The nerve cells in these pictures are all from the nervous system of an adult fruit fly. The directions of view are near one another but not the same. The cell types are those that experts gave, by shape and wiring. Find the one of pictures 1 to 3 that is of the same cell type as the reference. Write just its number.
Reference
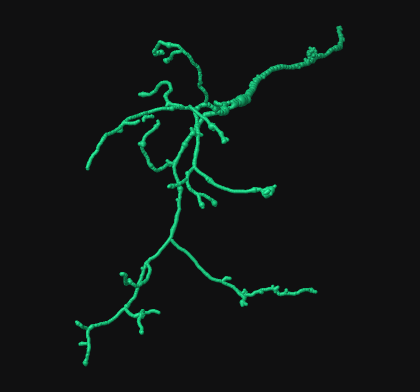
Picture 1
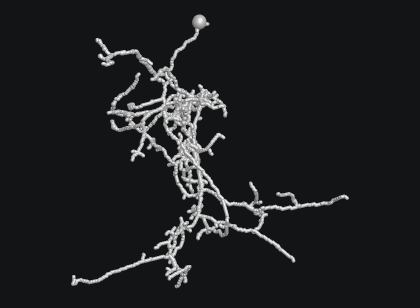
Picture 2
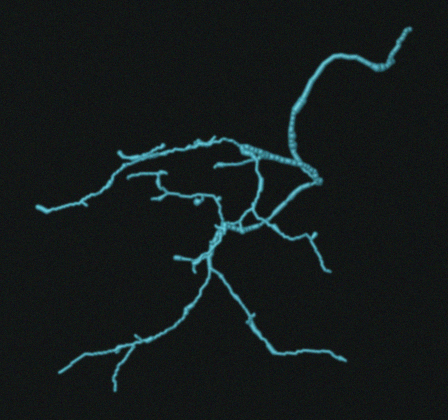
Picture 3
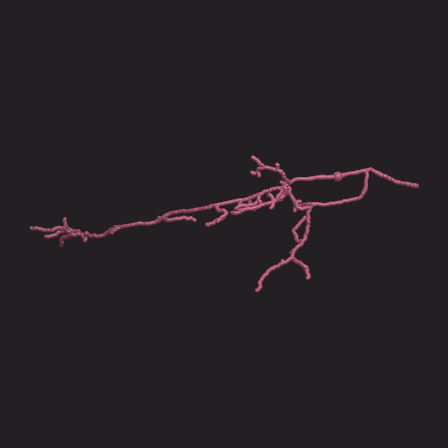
2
